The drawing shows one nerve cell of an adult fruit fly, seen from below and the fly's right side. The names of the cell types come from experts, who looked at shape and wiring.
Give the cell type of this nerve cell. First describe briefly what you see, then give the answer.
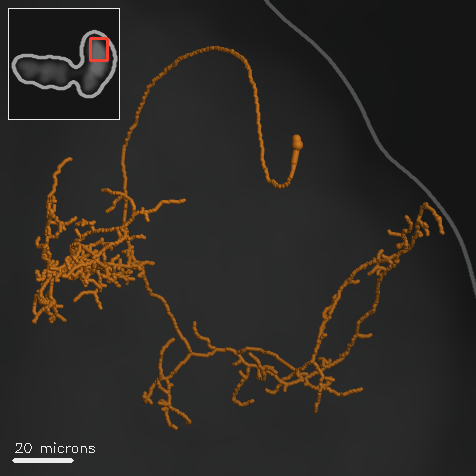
It lies in the brain. By the scale bar it is about 140 microns wide in this view. Dozens of branch ends can be seen. This is a central-brain intrinsic neuron. Its cell type is SMP045.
